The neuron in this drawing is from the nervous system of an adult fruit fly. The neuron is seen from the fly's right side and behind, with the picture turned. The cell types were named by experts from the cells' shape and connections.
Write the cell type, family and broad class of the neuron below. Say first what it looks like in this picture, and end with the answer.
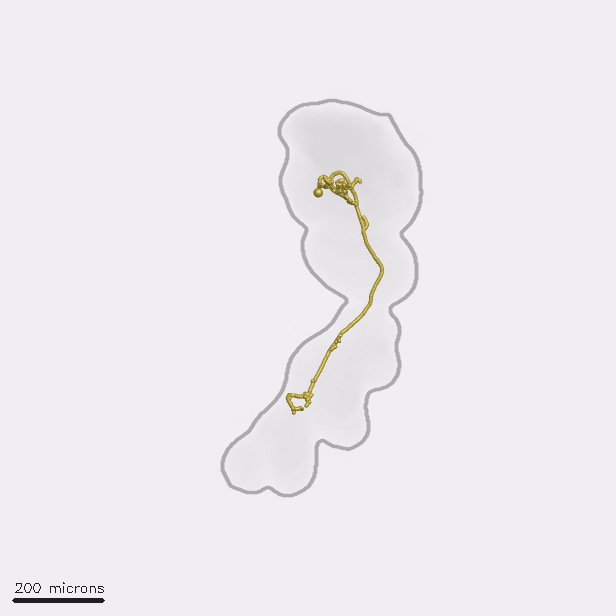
By the scale bar it is about 550 microns tall in this view. In this view it is more than twice as tall as it is wide. The cell type is DNpe015. The family is hemilineage PSp2. Its broad class is descending neuron.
